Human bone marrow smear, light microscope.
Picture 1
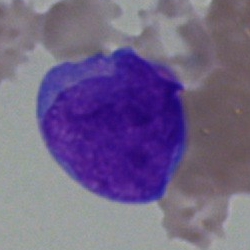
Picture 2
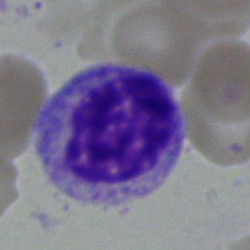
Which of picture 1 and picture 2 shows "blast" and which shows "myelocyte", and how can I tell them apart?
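Start with the names: the blast is in picture 1 and the myelocyte in picture 2. Compare the chromatin first: in the blast it is fine and evenly stippled rather than coarsely clumped, whereas the myelocyte's is dark purple and clumped, with small pale gaps between the clumps.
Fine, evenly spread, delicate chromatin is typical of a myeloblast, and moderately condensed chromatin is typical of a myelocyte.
Turn next to the cytoplasm, which in the blast is only a thin blue rim, seen mainly at the upper left.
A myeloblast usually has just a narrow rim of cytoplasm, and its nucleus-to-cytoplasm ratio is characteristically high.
In the myelocyte the nucleus sits off-centre, so the cytoplasm is widest at the lower left. The blast's outline is rounded but slightly irregular along its upper edge, and its cytoplasm shows neither granules nor vacuoles. You won't find a distinct nucleolus in the myelocyte's nucleus, and pale grey red cells lie close beside it on the left and right.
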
